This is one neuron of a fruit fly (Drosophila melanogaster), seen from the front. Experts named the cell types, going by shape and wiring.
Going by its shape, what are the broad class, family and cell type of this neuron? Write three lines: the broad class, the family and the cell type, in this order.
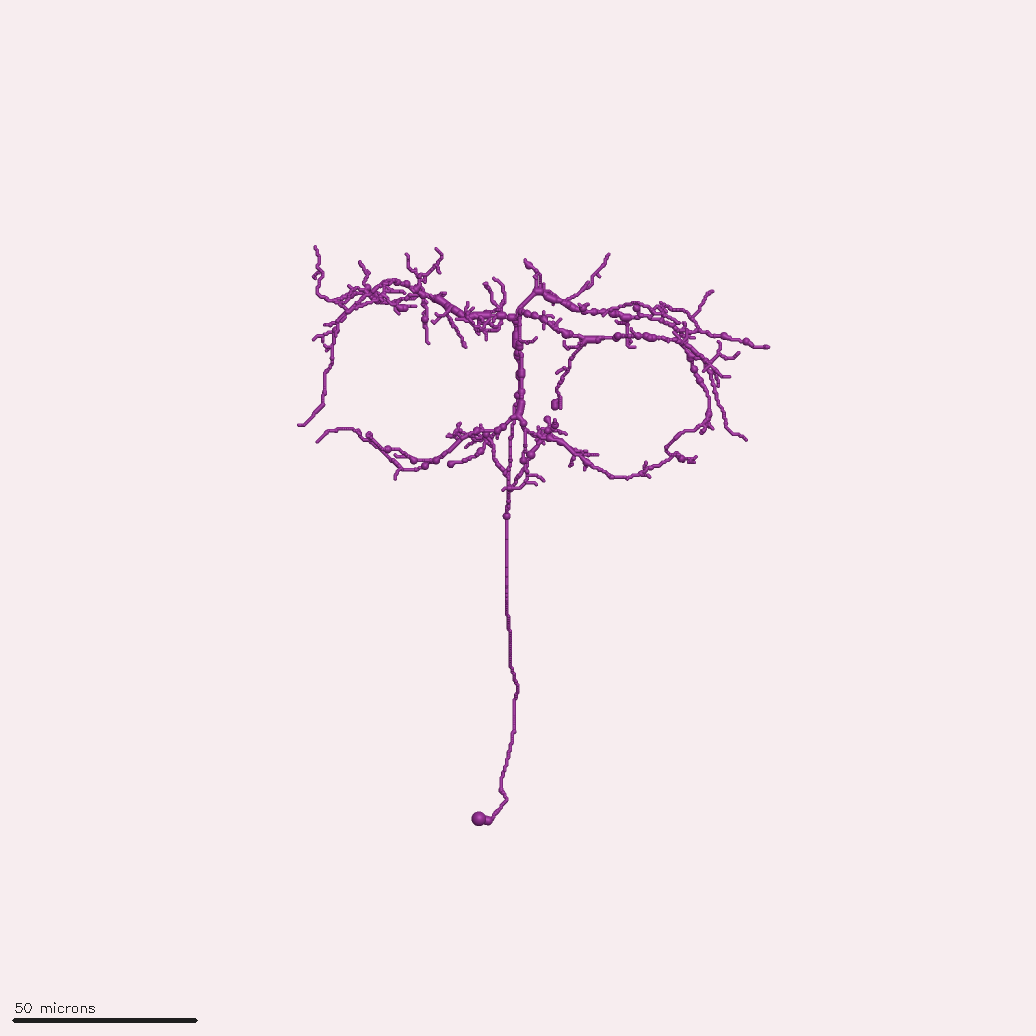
nerve-cord intrinsic neuron
hemilineage 00A
IN00A056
